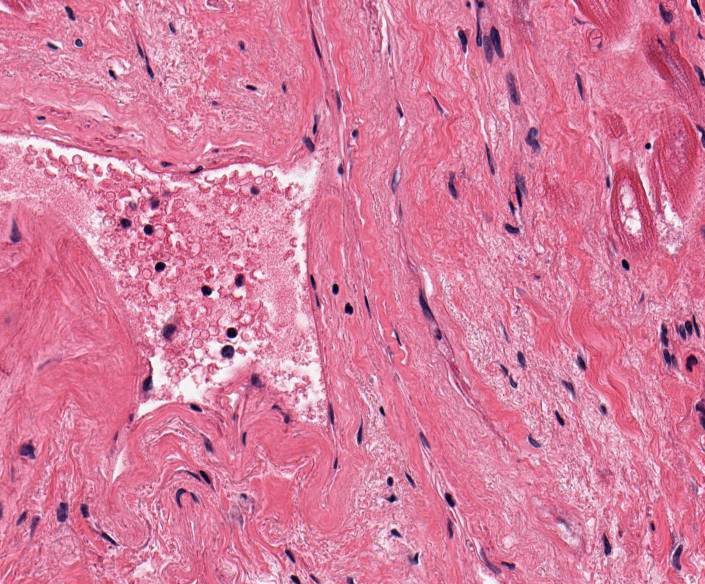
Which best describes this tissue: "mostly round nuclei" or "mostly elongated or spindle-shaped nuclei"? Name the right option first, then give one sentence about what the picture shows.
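Mostly elongated or spindle-shaped nuclei. The stromal nuclei are sparse, elongated and darkly stained.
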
